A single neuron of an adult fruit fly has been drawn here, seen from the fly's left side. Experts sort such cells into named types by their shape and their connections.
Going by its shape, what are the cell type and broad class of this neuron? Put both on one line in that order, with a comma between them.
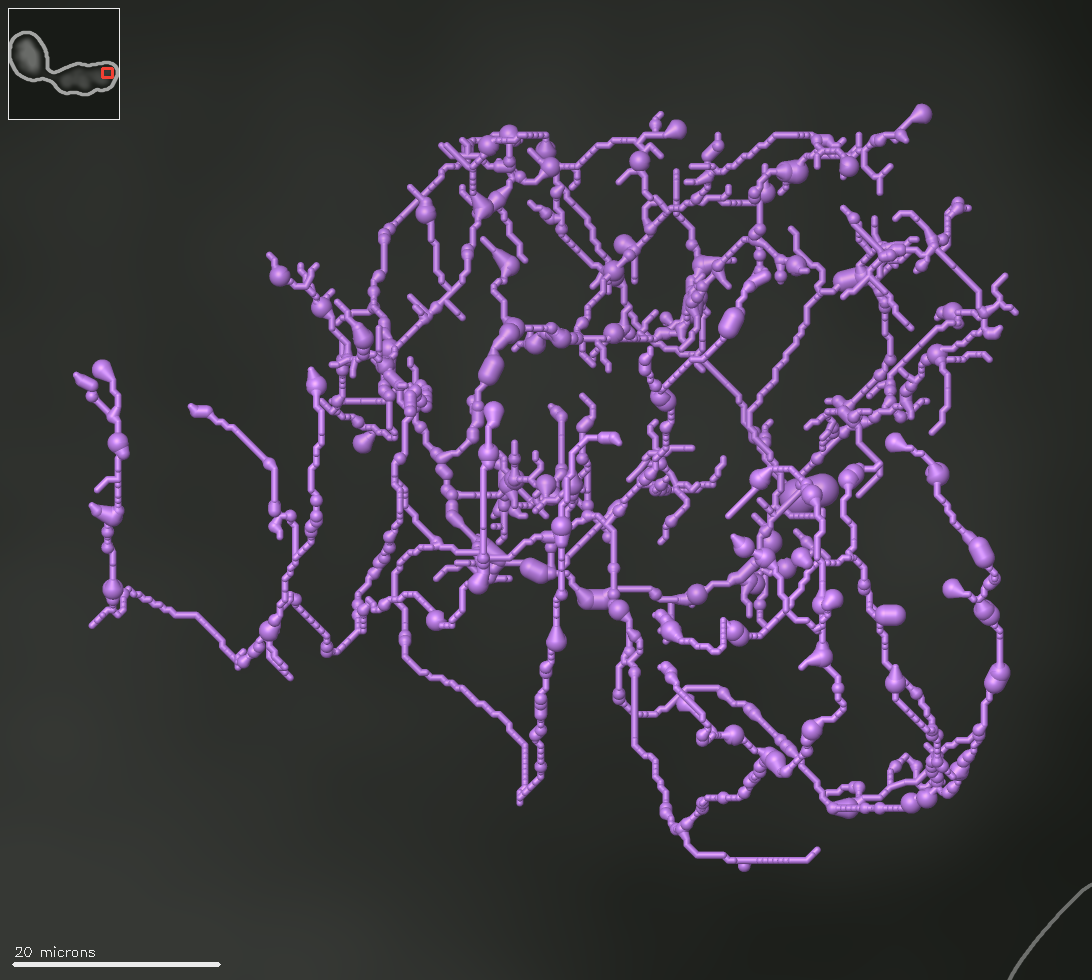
INXXX370, nerve-cord intrinsic neuron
